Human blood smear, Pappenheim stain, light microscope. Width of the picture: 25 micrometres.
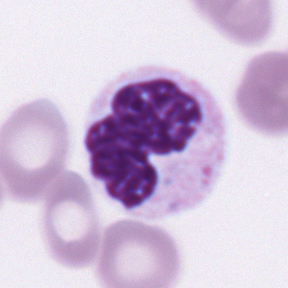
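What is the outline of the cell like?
Round and smooth, the cell measuring about 13 micrometres across.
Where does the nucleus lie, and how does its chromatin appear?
Toward the left of the cell, with dark purple, coarsely clumped chromatin.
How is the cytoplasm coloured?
Pale pink, with its widest part at the lower right of the cell.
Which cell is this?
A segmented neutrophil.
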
